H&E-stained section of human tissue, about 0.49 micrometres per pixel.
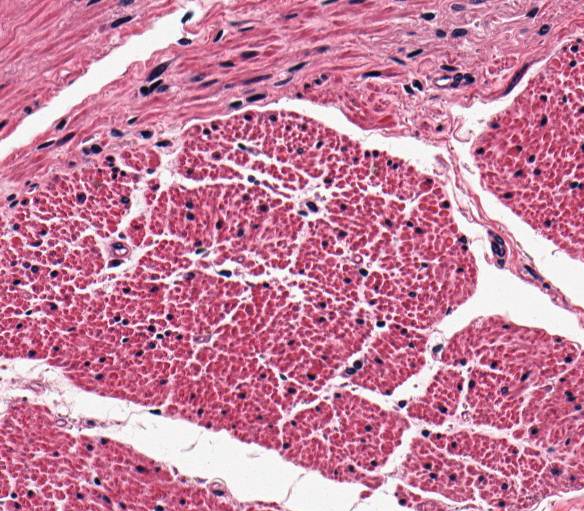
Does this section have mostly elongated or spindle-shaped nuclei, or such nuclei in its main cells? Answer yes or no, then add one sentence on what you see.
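No. The nuclei within the bundles are small, round, dark and centrally placed within their cells.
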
